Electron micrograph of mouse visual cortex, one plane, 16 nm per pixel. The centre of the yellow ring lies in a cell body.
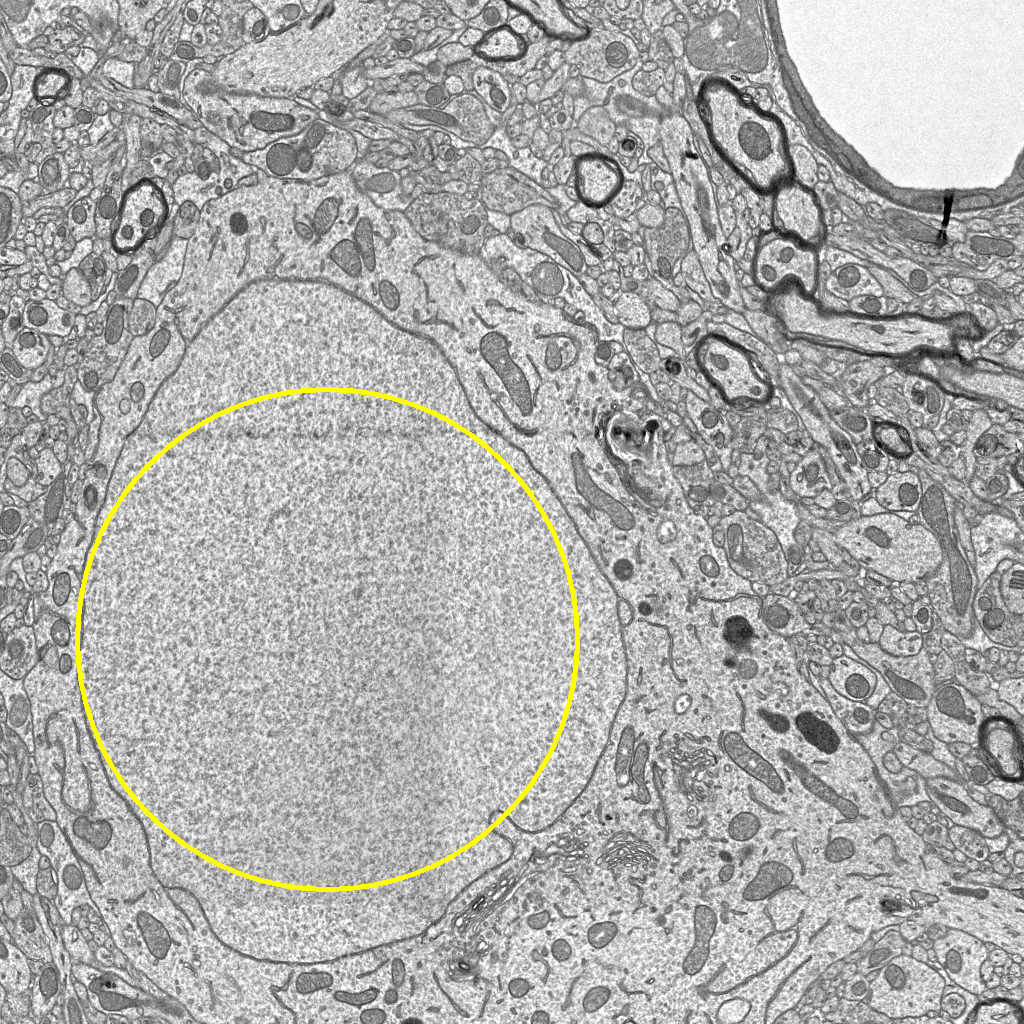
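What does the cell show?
Mostly a large, rounded nucleus filling most of the ring.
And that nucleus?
Its outline is smooth, without deep infoldings, and the chromatin is fine and evenly dispersed, no dense clumps lining the envelope.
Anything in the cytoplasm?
Stacked Golgi membranes, at the lower right of the nucleus.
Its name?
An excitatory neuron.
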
